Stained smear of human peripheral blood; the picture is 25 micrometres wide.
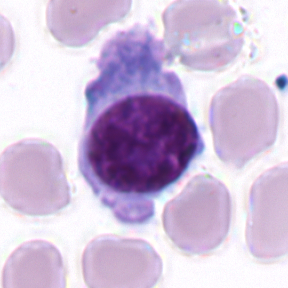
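Plasma cell from a stained blood smear. You'll notice the round nucleus, about 9 micrometres across, sits in the lower part of the cell, with most of the cytoplasm above it. Its chromatin is dark purple and coarsely clumped, and at the bottom the cytoplasm bulges out in a small rounded lobe.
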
